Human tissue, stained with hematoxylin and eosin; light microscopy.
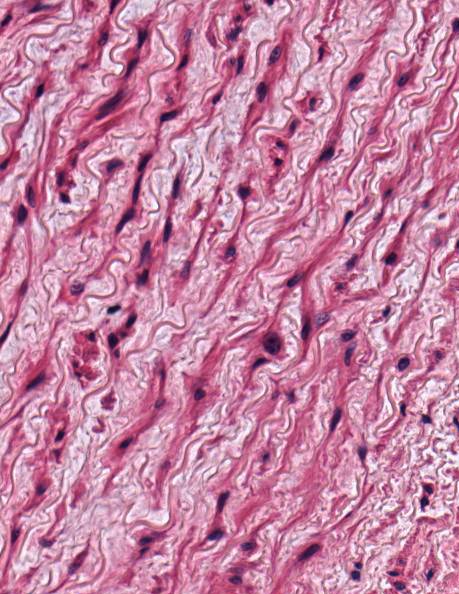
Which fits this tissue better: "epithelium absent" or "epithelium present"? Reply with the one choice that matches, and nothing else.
Epithelium absent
